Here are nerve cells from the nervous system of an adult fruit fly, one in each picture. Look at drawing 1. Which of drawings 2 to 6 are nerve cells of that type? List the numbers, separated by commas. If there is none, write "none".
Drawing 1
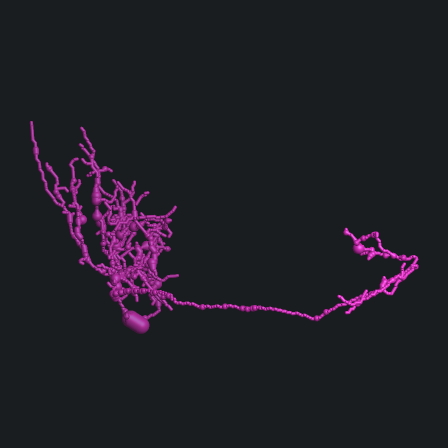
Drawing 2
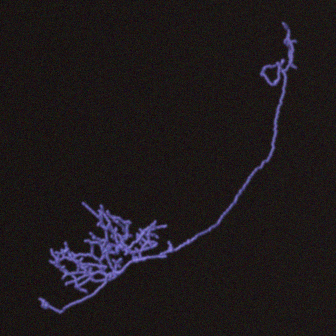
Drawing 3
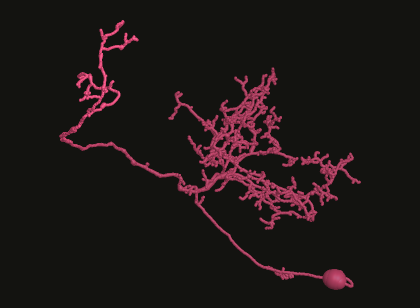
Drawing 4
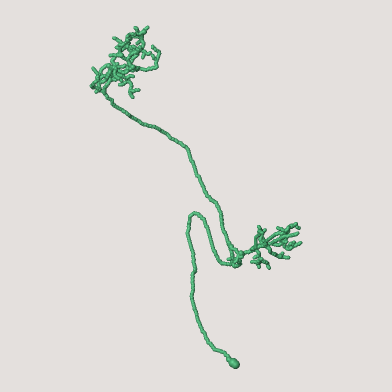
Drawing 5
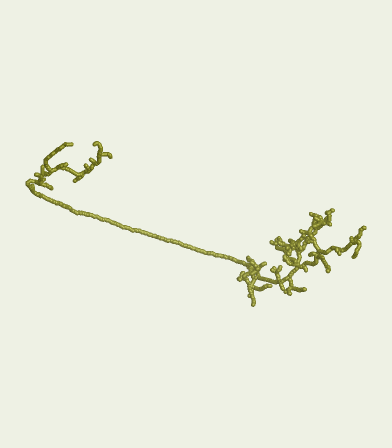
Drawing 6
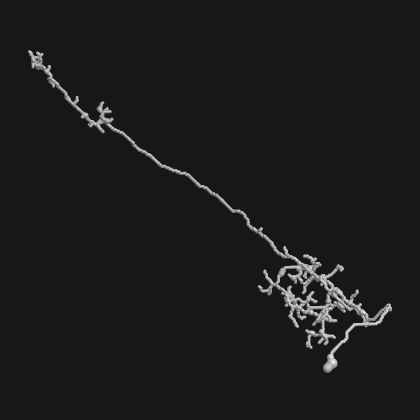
2, 3, 5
